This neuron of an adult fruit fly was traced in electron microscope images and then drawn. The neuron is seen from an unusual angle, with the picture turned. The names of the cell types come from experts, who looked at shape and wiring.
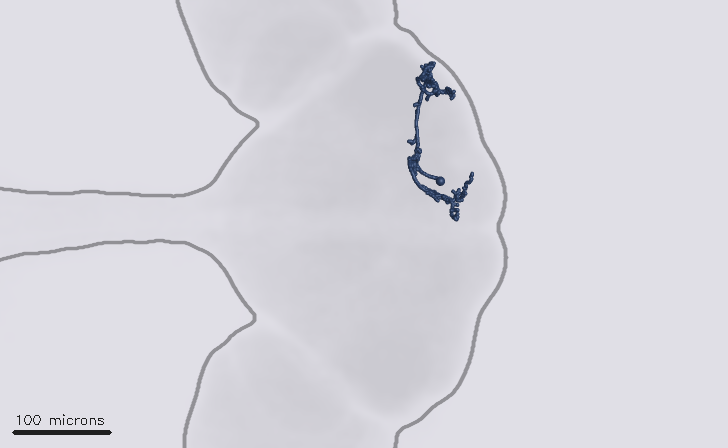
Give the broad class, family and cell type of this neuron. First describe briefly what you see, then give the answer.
It lies in the brain. The cell body can be seen in the middle of the picture. From top to bottom in the picture it spans about 170 microns. Its broad class is central-brain intrinsic neuron. Its family is hemilineage SMPpd1. The cell type is CB3261.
